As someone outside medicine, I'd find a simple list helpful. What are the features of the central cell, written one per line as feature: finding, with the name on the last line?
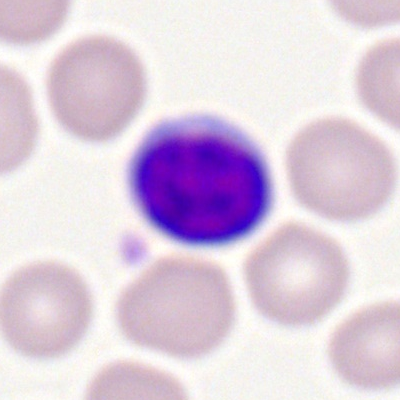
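Outline: round
Nucleus: fills almost the whole cell
Cytoplasm: thin pale blue rim
Granules: none visible
Name: lymphocyte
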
